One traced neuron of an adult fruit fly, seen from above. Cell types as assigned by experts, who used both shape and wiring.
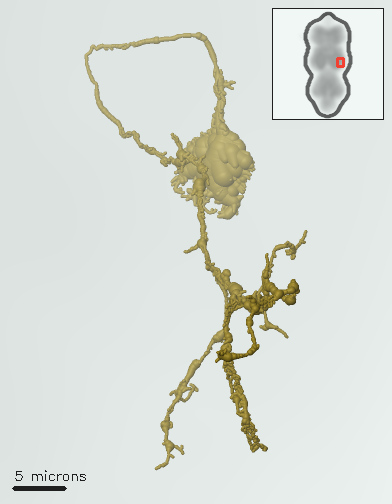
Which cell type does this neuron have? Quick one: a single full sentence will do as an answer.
By cell type, this neuron is classified as IN13A045.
